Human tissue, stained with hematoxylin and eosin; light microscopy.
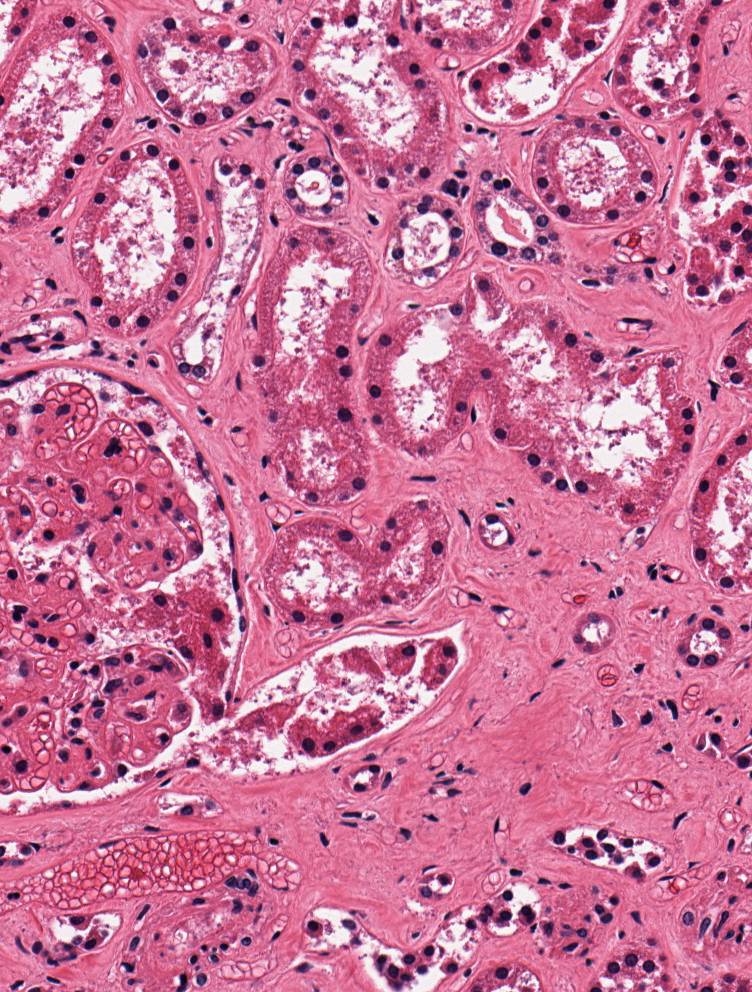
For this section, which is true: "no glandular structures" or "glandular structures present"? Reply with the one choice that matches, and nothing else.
Glandular structures present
